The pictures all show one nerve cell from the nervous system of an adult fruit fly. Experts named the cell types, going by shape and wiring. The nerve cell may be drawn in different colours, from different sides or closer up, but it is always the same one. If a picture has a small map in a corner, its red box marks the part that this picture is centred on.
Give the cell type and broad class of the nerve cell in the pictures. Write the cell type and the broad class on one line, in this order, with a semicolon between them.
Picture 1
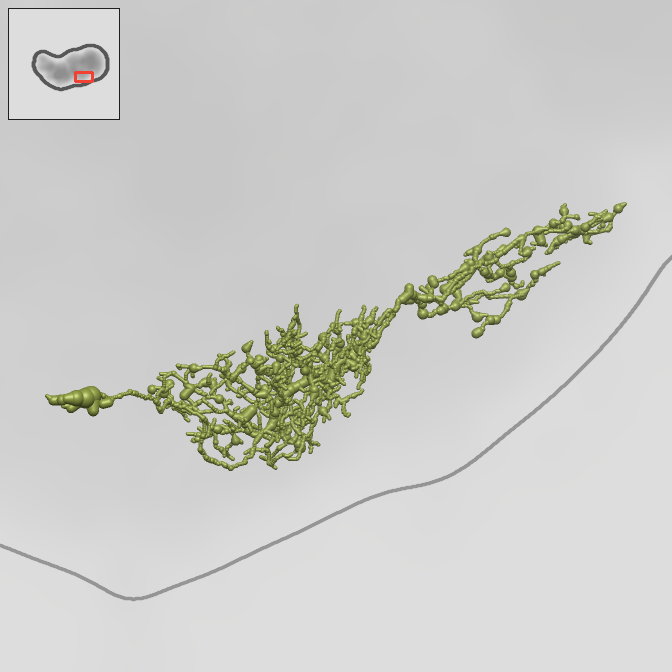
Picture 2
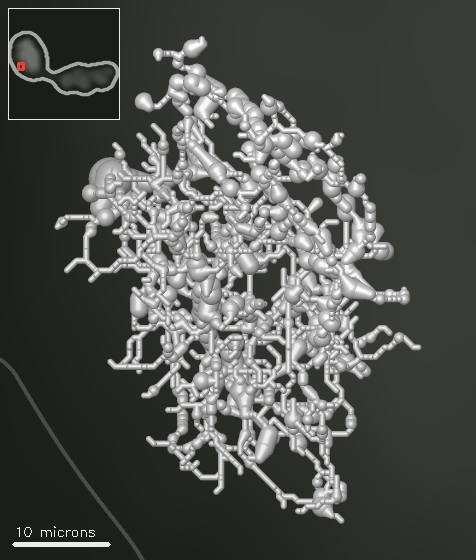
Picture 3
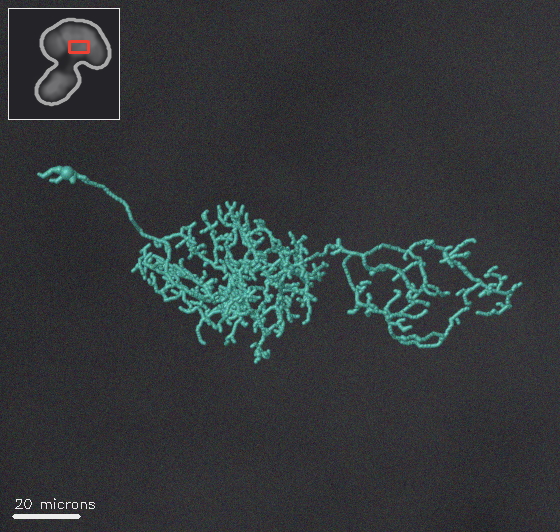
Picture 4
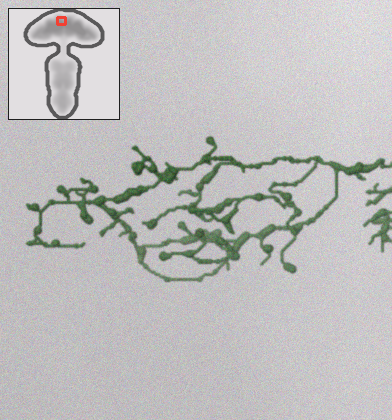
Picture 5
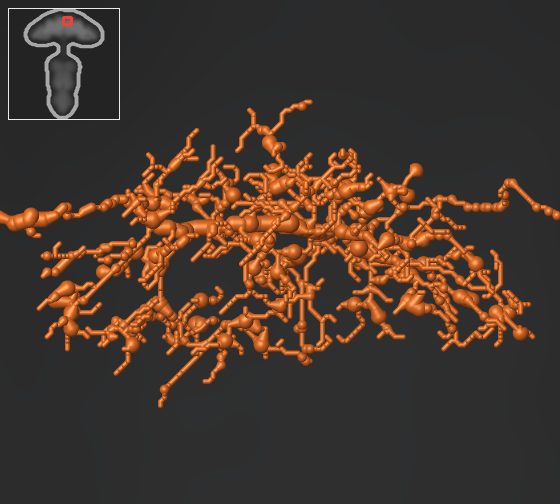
GNG083; central-brain intrinsic neuron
